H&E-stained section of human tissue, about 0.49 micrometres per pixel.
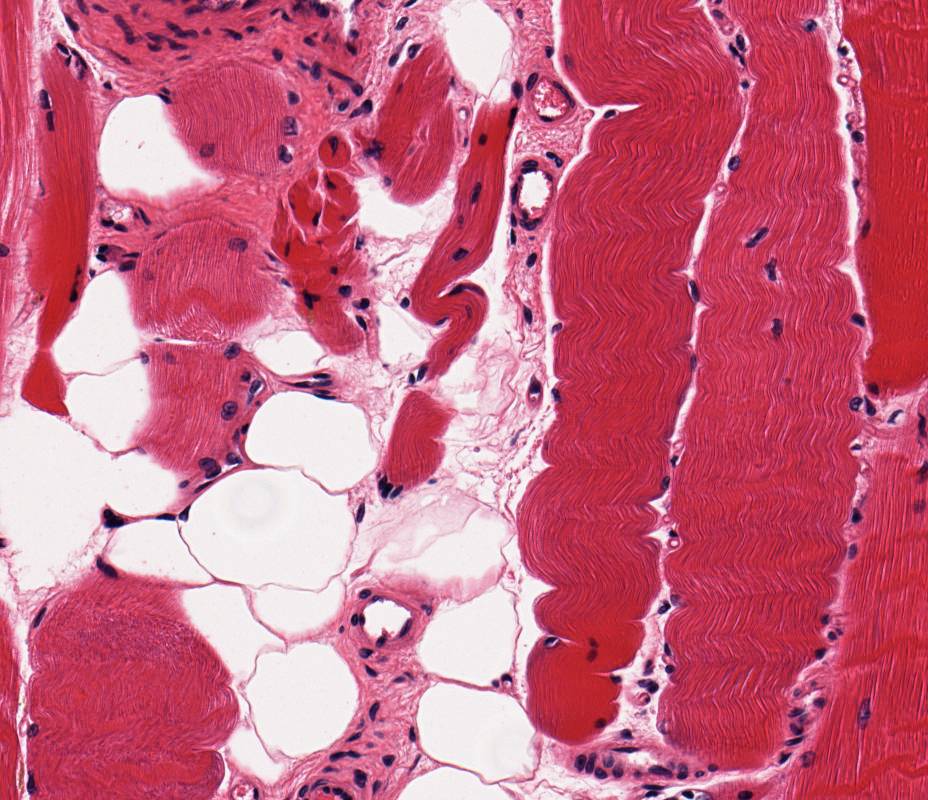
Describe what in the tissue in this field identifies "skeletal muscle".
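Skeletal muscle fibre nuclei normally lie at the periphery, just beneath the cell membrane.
Here the small, dark, flattened nuclei sit at the fibre edges rather than their centres, as expected.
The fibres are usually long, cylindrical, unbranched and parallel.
Those on the right are long, with wavy, scalloped outlines and narrow white clefts between them. Not muscle are the empty, rounded, thin-walled adipocytes clustered left and lower centre, and a central strip of loose pale pink connective tissue with a few small thin-walled, open vessels.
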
